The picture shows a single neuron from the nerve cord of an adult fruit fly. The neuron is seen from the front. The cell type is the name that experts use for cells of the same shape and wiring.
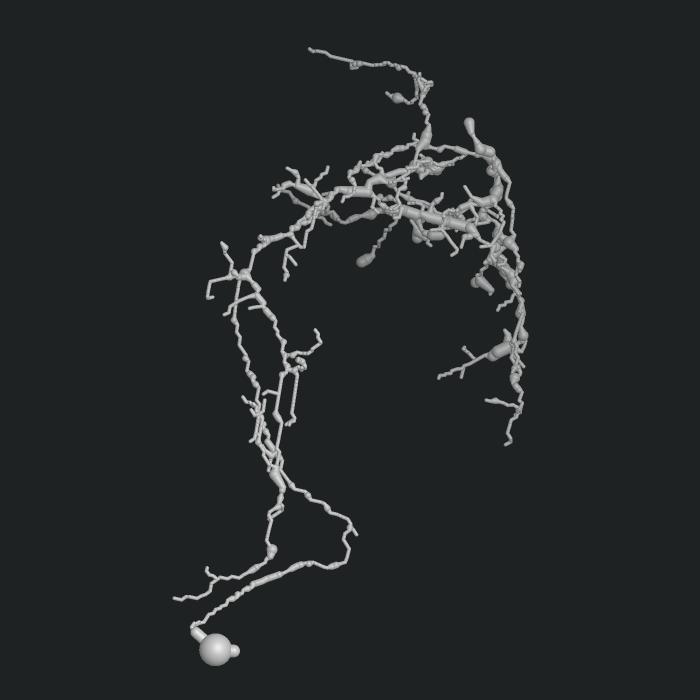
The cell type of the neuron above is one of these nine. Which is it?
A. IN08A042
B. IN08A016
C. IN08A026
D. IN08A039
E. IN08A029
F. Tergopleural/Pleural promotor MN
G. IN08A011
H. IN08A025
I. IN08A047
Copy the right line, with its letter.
D. IN08A039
